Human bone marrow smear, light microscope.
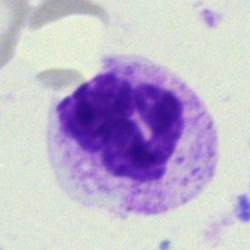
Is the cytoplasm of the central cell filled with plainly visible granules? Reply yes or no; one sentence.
Yes, the cytoplasm of this cell holds many visible granules.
